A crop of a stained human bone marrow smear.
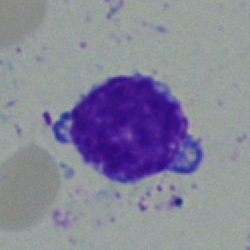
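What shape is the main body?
Roughly round, its edge slightly irregular and fuzzy.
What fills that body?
A dense dark purple mass takes up almost all of it, with no clear pale rim.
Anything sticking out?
Two loop-shaped protrusions, one on the left and one lower right, stained blue and paler than the purple body.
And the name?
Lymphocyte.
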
